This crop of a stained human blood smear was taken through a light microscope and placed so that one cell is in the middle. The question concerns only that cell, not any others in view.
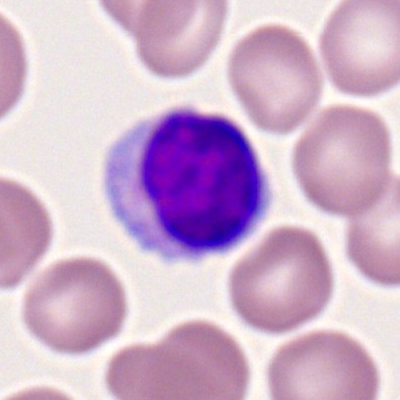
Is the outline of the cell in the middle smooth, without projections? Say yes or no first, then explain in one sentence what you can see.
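No. The lower-left edge of the cell is slightly ragged.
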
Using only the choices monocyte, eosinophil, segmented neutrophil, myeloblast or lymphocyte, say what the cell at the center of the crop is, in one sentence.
The cell at the middle of the frame should be recorded as a lymphocyte.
